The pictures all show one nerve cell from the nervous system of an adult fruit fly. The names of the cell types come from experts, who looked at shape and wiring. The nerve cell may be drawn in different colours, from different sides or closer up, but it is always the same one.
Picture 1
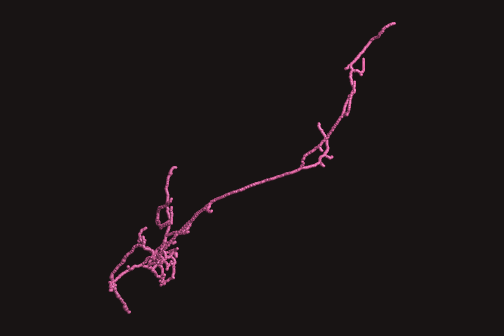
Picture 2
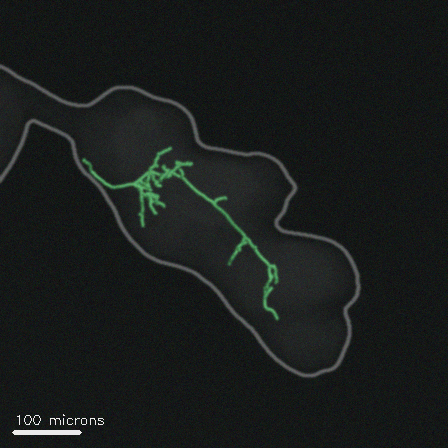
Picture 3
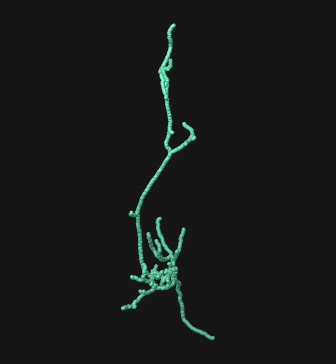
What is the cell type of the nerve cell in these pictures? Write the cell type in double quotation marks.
"SNpp31"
